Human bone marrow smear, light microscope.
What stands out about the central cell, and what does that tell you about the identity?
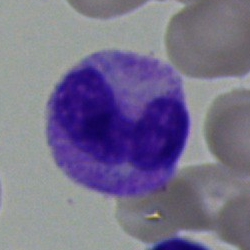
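Pale violet cytoplasm fills the notch between the two nuclear lobes at the top. The chromatin's dark purple and dense, and no nucleolus is visible in the nucleus. It's a band neutrophil.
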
